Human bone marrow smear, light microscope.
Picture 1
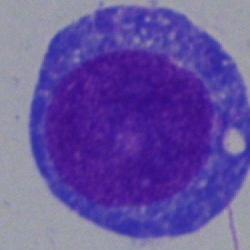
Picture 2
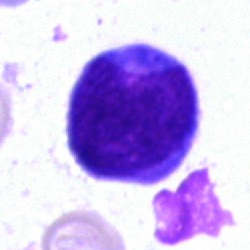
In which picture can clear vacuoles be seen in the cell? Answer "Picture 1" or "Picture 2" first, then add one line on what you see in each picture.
Picture 1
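Picture 1: A single round clear vacuole lies at the right edge of the cytoplasm.
Picture 2: No vacuoles are seen in the cytoplasm.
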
